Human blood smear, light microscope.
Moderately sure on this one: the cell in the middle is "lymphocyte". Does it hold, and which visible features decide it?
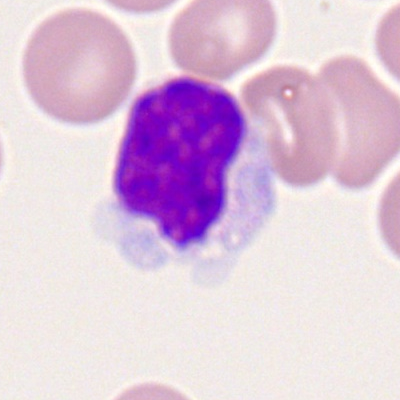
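What settles it, I think, is the nucleus filling most of the cell, together with dark purple, clumped chromatin.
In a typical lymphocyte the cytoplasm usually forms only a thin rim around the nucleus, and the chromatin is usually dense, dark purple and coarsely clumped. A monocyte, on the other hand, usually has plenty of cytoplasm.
So the large nucleus speaks against monocyte, and both it and the chromatin go with lymphocyte. Lymphocyte fits, then. The rest I'd simply note: the chromatin carries small paler patches, the cytoplasm is pale blue with no granules seen, and the lower edge is ragged with small irregular projections. Overlapping red cells sit just to its right.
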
